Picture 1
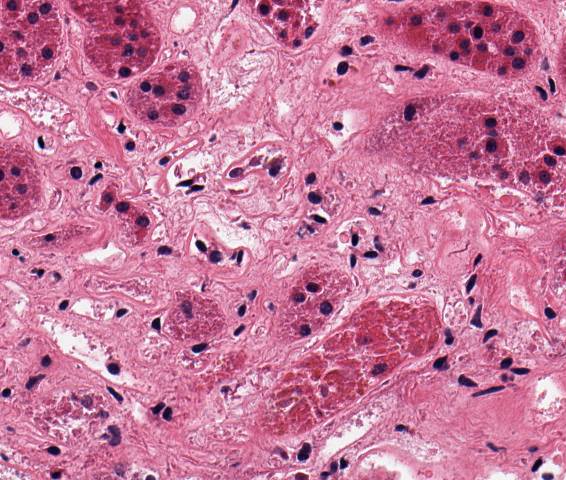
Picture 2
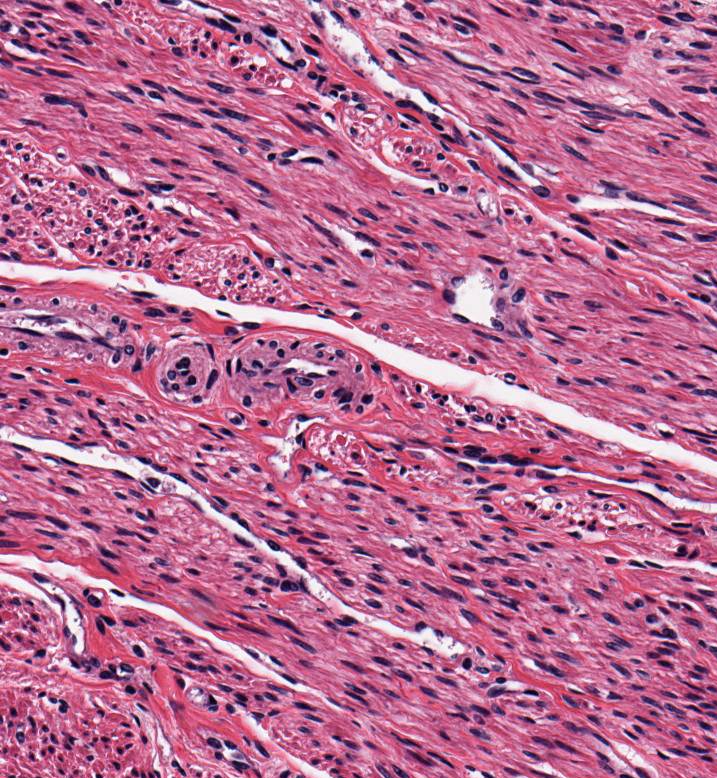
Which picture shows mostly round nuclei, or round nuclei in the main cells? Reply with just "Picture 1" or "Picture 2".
Picture 1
